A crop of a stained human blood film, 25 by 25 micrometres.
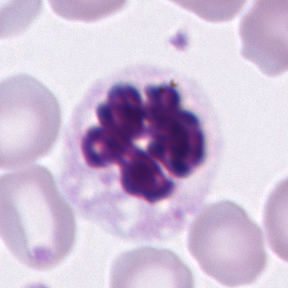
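Segmented neutrophil, its outline appearing round and smooth, with no surface projections. As I read it, the nucleus is divided into several separate lobes clustered in the centre of the cell, and the chromatin is dense, dark purple and coarsely clumped. The cytoplasm seems to hold only fine, faint granules; I find no large orange-red granules.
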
